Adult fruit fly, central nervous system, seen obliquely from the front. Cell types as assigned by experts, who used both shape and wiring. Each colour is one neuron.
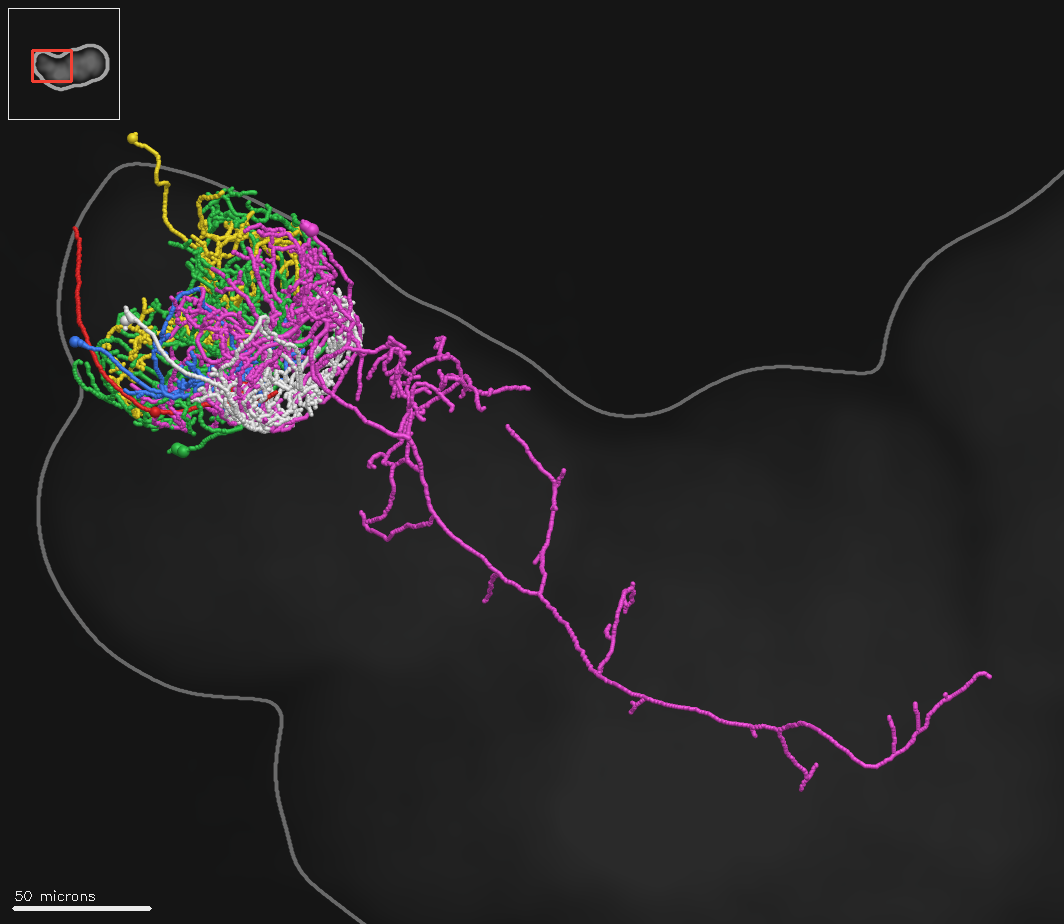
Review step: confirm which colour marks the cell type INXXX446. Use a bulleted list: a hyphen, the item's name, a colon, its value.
- colour: yellow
